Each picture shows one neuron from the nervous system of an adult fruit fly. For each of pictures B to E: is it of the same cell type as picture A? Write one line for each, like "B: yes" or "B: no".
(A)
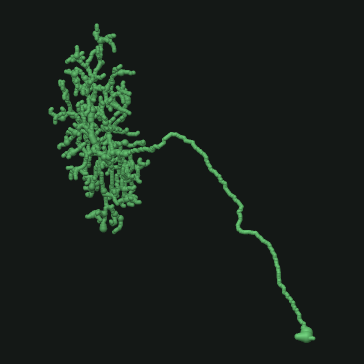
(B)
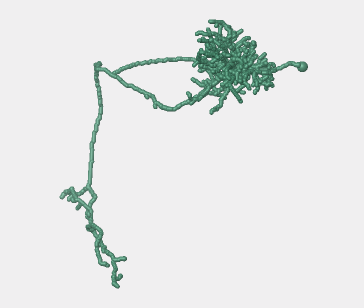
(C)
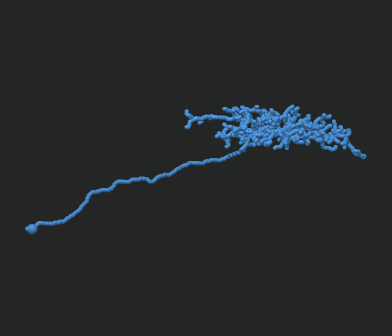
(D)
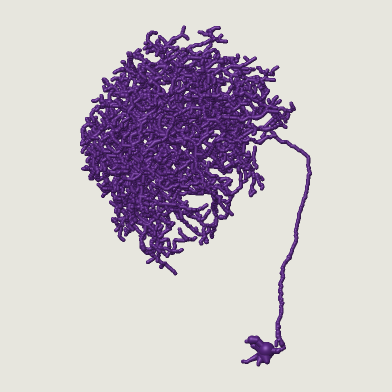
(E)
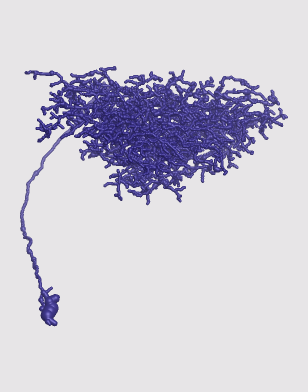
B: no
C: yes
D: no
E: no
